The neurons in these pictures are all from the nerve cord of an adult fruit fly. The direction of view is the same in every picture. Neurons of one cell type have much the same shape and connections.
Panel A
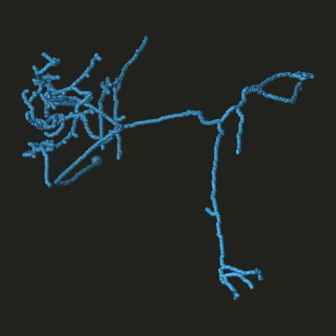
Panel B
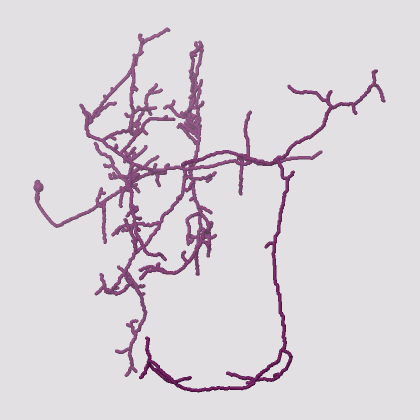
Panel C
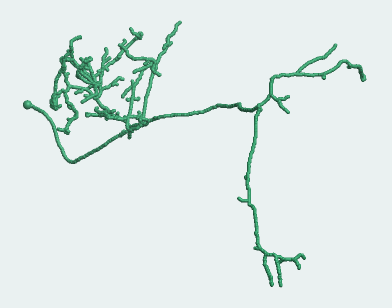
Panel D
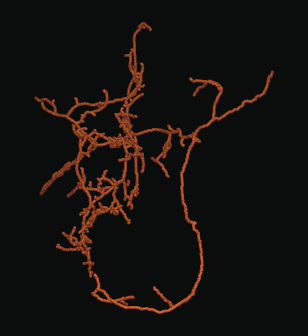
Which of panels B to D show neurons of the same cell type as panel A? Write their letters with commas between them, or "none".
C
